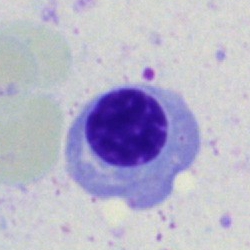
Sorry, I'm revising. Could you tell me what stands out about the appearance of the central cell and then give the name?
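An irregular outline bulges along the lower and right edges. Dark purple chromatin is gathered into coarse clumps, with paler streaks between them. The cytoplasm is moderately abundant and blue, with a paler zone just below the nucleus. The cell is an erythroblast.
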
